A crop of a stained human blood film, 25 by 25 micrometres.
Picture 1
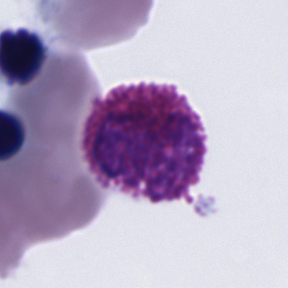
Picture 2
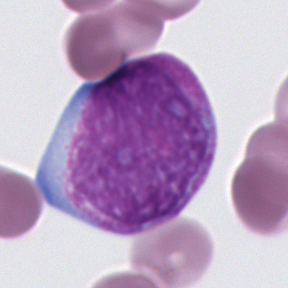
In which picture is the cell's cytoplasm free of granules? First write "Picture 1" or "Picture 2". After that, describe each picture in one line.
Picture 2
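What picture 1 shows: Coarse, densely packed purple-violet granules fill the whole cell.
What picture 2 shows: No granules are seen in the cytoplasm.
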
